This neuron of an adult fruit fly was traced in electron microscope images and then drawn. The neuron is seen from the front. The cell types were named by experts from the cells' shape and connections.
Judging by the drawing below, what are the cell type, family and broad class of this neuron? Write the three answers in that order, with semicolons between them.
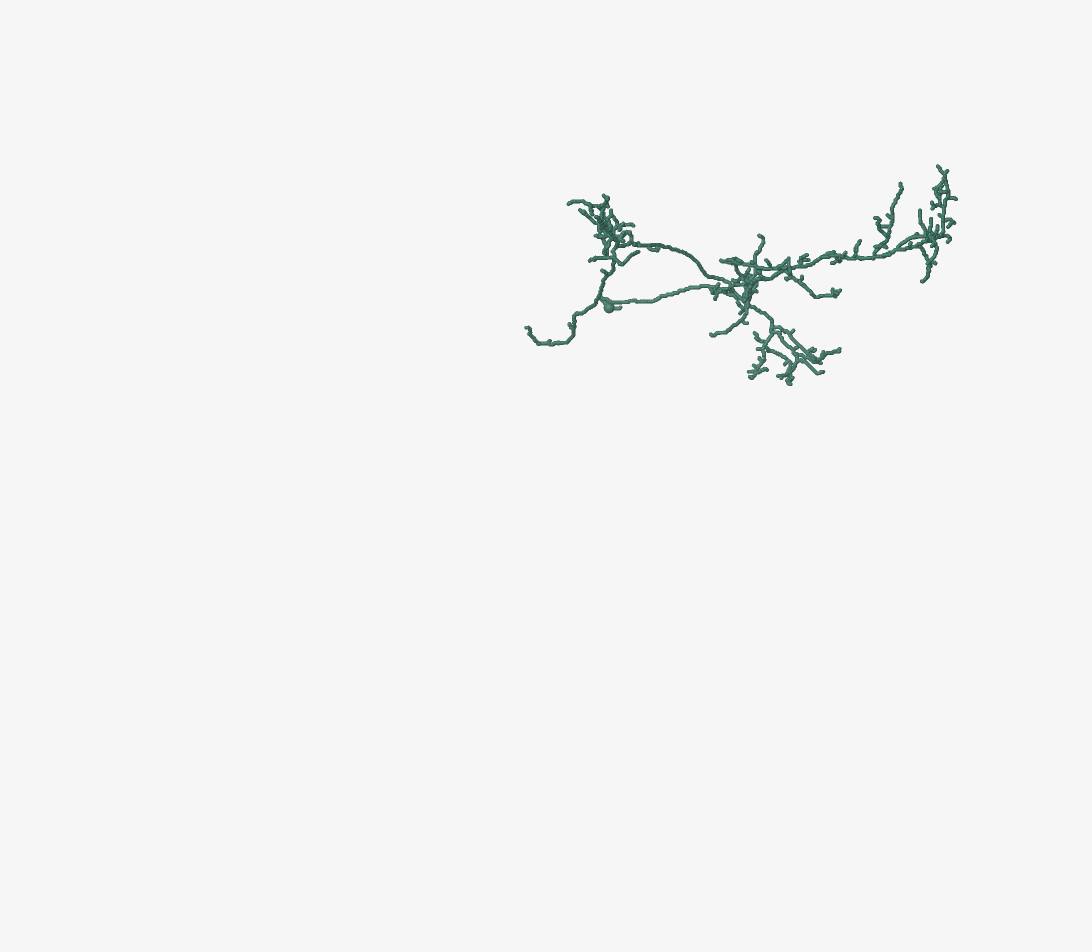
CB0998; hemilineage DM3_dorso_lateral; central-brain intrinsic neuron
